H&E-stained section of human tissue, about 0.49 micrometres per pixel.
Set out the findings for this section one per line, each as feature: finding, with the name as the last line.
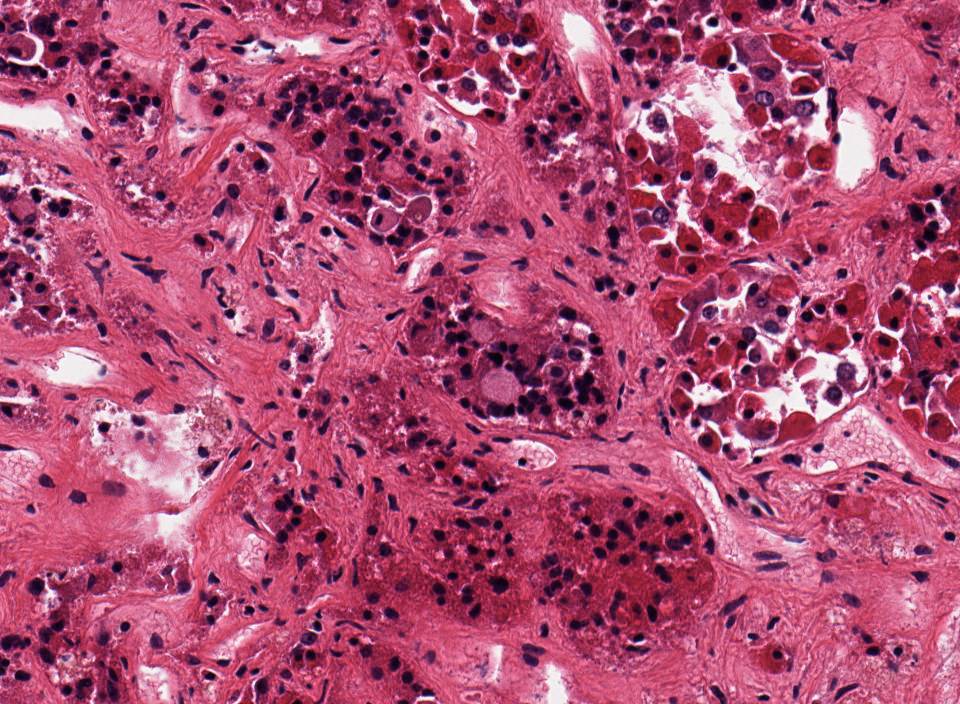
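Arrangement: many rounded nests of cells, bands of fibrous stroma between
Upper right: nests of large cells, intensely red cytoplasm
Nuclei in nests: mostly small, round, darkly stained
Colour: varies; some nests deeper red, others paler and finely granular
Name: pituitary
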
